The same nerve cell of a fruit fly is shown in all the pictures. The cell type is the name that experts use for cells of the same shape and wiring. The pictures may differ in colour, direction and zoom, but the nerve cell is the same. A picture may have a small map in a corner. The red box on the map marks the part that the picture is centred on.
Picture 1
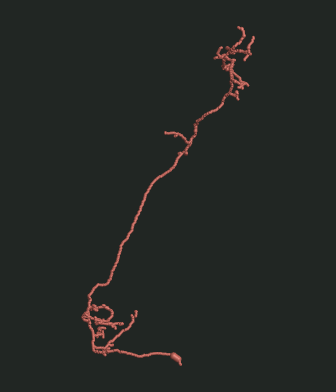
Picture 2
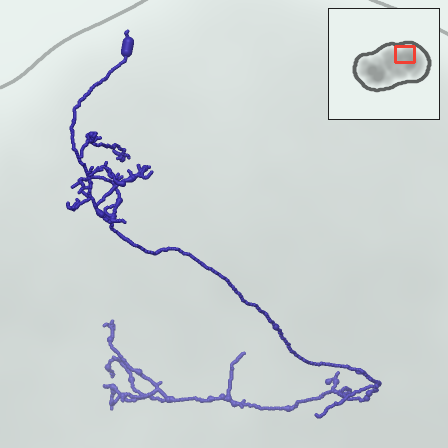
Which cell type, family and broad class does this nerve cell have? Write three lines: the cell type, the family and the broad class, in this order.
KCg-m
class Kenyon Cell
central-brain intrinsic neuron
